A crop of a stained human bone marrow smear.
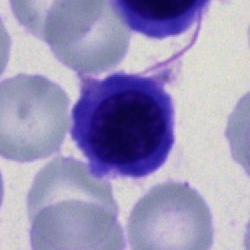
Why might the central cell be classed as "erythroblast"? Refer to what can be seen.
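The cell is an erythroblast. Its outline is roughly round, with small irregular bulges of cytoplasm along the lower edge. The chromatin is dark and dense, clumped in a coarse pattern. The cytoplasm forms a narrow rim that stains deep blue.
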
